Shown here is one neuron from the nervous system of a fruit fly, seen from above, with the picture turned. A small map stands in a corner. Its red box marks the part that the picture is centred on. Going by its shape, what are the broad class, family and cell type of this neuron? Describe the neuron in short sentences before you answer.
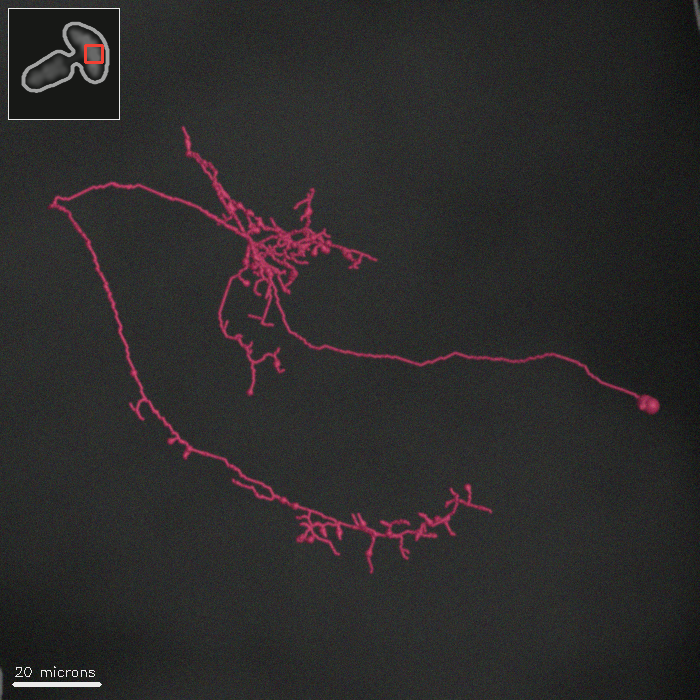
It lies in the brain. Its cell body lies on the right of the picture. The picture shows dozens of branch ends. It is a central-brain intrinsic neuron. The family is hemilineage VESa2. It is of cell type AVLP463.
